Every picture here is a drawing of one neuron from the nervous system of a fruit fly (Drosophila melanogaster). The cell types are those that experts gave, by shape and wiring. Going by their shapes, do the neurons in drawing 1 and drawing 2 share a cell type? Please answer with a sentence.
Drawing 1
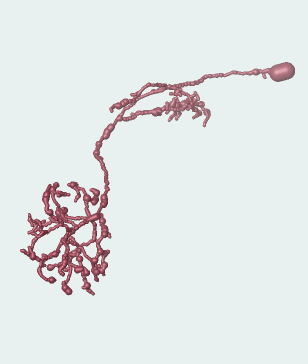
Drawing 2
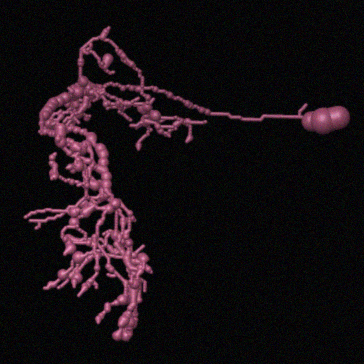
They are of different cell types.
